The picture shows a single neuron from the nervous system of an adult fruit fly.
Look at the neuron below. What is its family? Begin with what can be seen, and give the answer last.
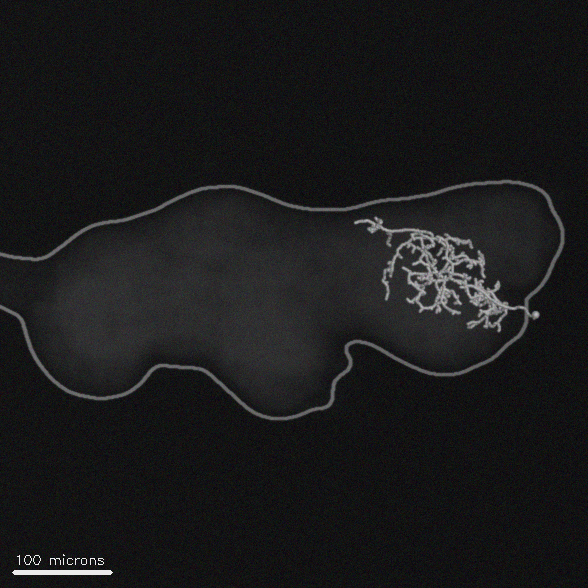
The cell body is on the right of the picture. By the scale bar it is about 190 microns wide in this view. It is a nerve-cord intrinsic neuron. The family is hemilineage 04B.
